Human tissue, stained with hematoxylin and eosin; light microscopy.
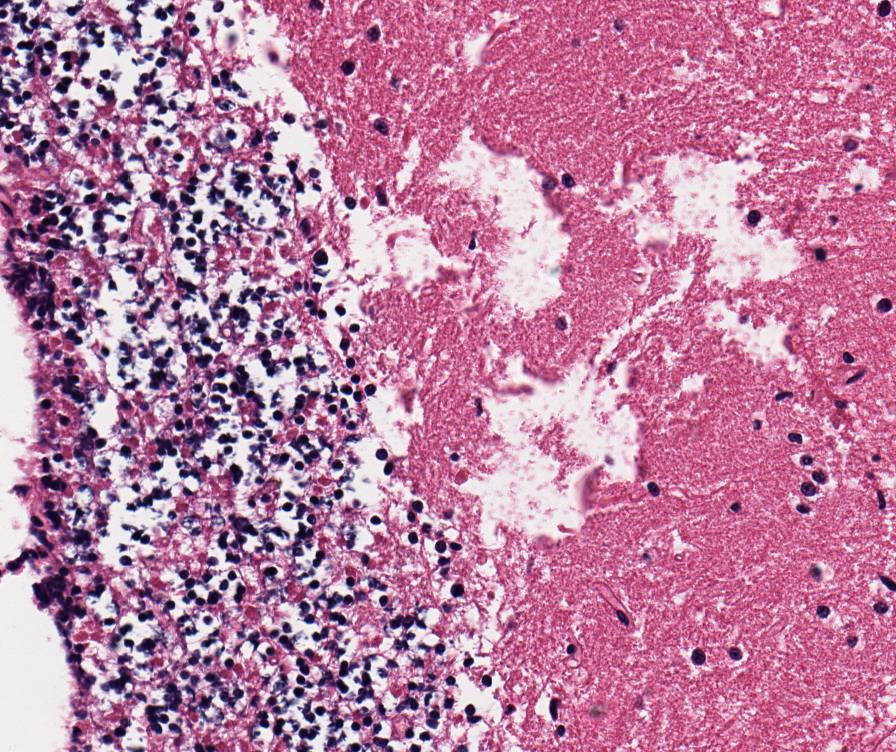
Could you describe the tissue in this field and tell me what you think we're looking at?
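The field divides into a densely cellular band on the left and a sparsely cellular pink zone on the right. The left band is packed with small, round, darkly staining nuclei with scant cytoplasm; many small clear spaces between them make it look loose. The right zone holds only scattered, widely spaced small dark nuclei. This is cerebellum.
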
